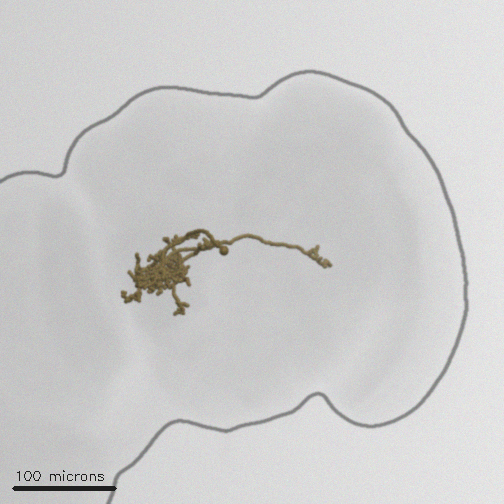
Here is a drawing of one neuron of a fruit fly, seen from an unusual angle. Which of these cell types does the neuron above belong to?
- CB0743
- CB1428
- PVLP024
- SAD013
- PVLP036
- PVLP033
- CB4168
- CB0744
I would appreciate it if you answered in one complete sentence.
Typed by cell type, the neuron is PVLP024.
